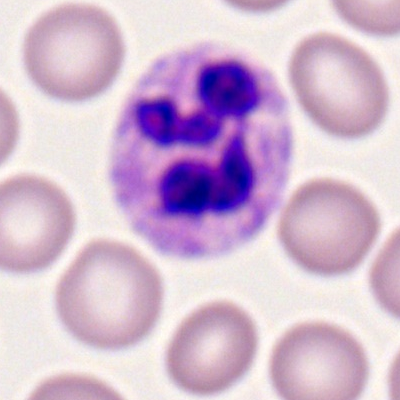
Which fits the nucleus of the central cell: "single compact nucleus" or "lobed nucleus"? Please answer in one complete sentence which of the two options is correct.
Its nucleus is formed by two or more separate lobes or segments.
